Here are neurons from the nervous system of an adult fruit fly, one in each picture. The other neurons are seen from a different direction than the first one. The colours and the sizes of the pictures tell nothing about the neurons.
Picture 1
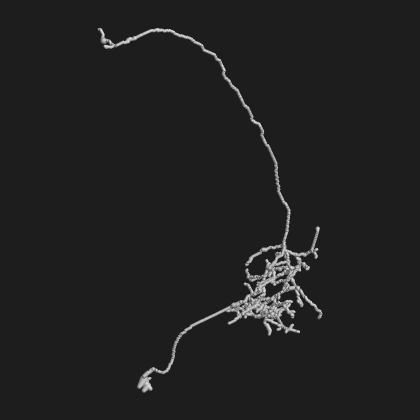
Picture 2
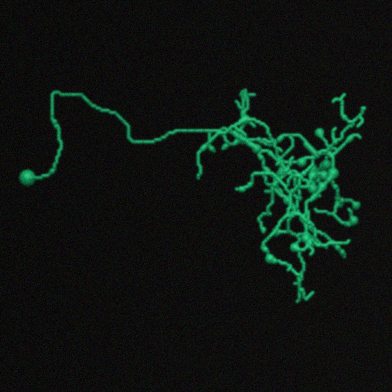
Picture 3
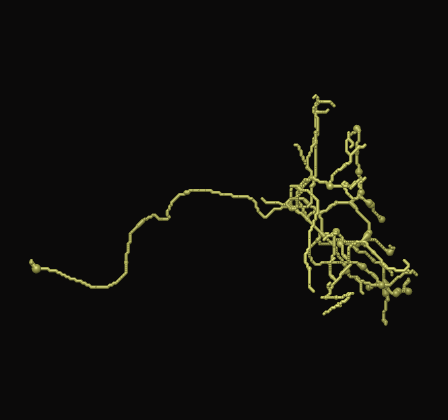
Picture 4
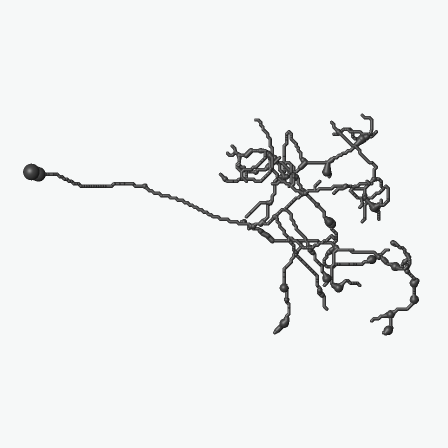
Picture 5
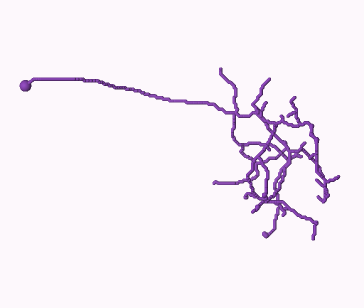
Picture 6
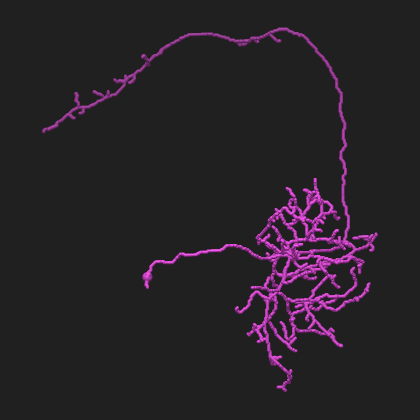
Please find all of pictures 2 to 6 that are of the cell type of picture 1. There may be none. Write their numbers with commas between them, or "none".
6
